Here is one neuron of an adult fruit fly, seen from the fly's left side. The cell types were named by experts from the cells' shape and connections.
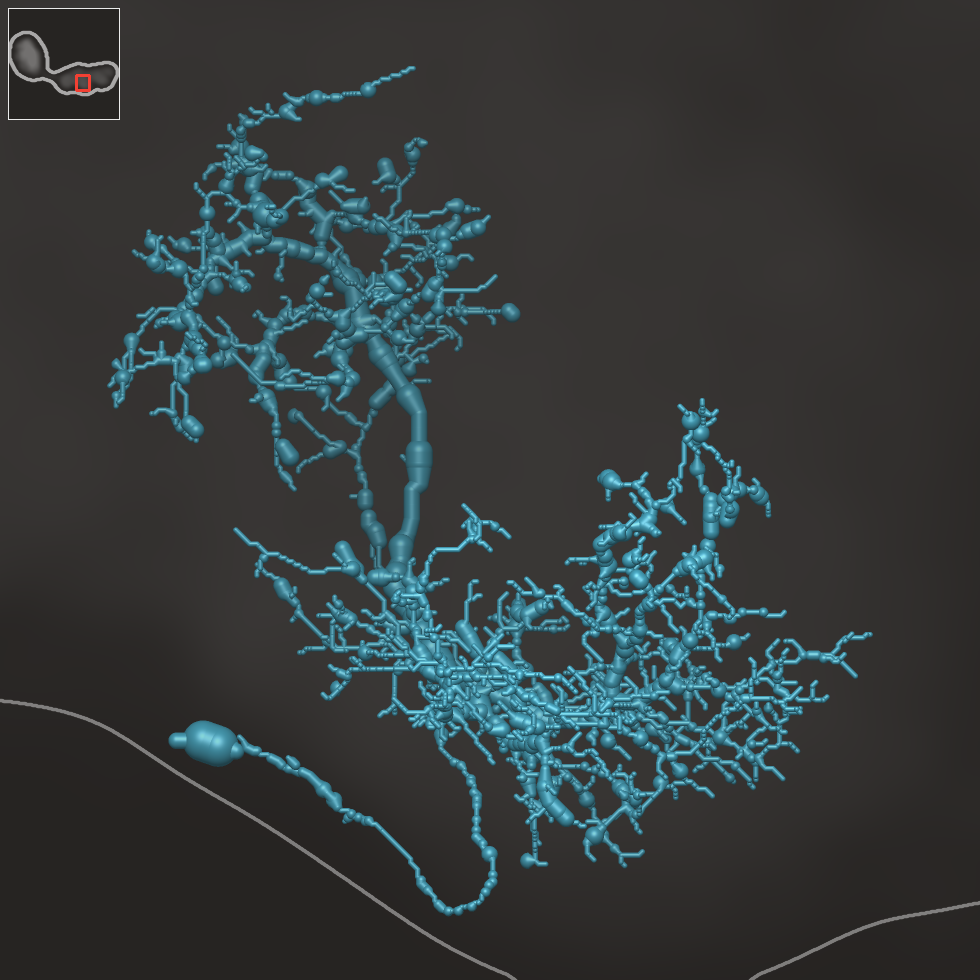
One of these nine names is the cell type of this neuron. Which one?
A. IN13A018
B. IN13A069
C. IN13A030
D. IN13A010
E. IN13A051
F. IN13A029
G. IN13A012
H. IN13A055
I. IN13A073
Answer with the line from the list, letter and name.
G. IN13A012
